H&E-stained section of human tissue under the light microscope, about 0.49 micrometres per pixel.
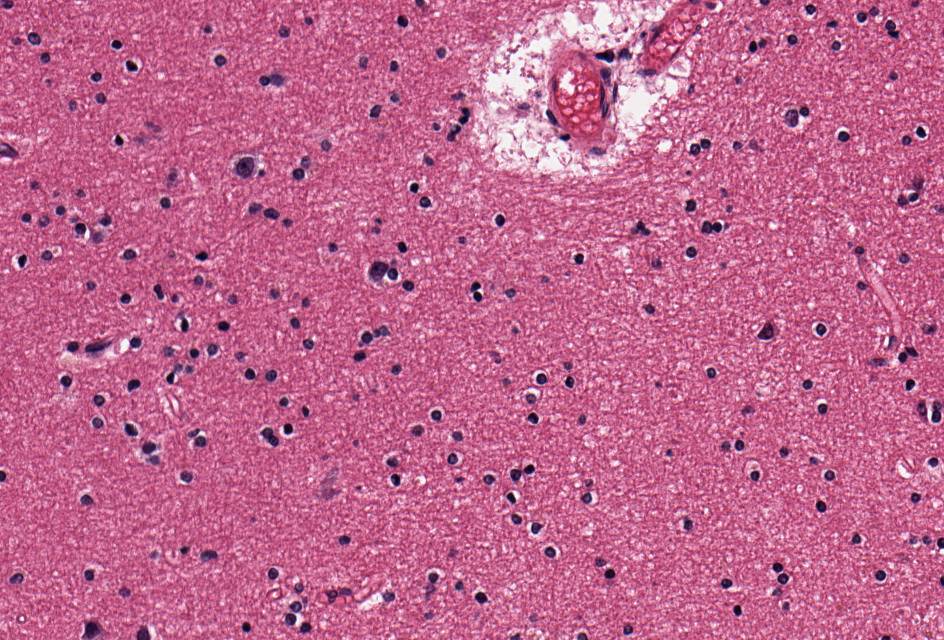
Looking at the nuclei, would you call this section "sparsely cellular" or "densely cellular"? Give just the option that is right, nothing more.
Sparsely cellular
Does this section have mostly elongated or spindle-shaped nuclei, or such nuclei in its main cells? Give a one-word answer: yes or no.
No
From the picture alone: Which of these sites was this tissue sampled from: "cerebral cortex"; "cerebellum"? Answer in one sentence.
The site this tissue was sampled from is the cerebral cortex.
